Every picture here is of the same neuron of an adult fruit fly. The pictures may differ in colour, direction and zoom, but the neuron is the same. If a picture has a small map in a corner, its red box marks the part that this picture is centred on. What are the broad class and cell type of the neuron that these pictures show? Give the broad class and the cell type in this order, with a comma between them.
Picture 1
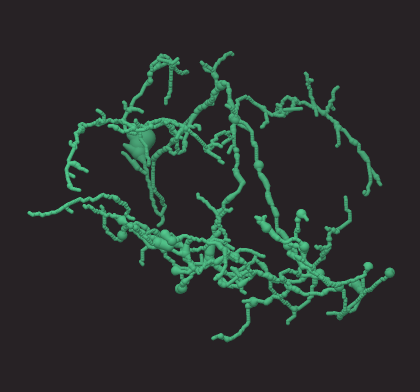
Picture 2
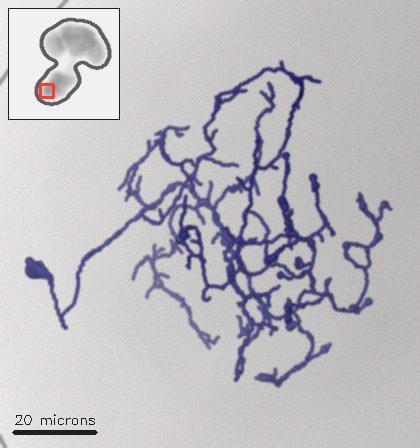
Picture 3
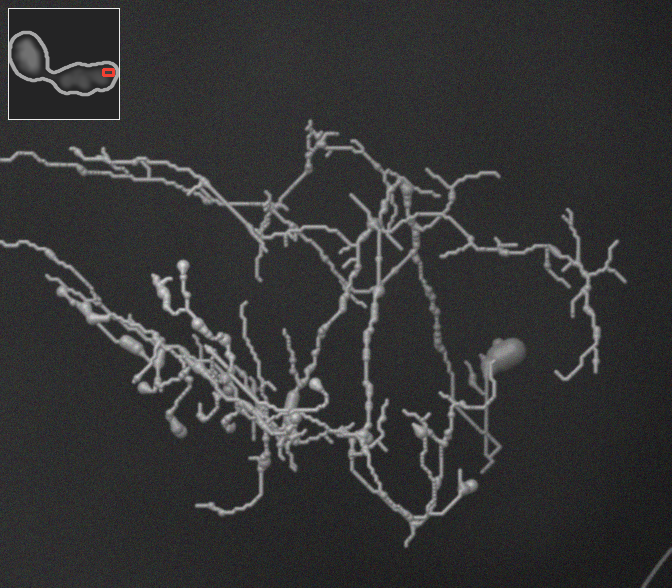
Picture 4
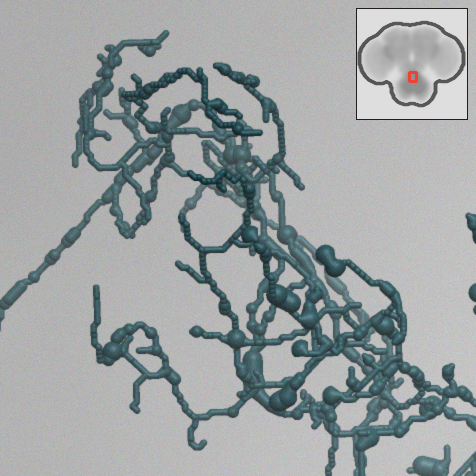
nerve-cord intrinsic neuron, INXXX436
